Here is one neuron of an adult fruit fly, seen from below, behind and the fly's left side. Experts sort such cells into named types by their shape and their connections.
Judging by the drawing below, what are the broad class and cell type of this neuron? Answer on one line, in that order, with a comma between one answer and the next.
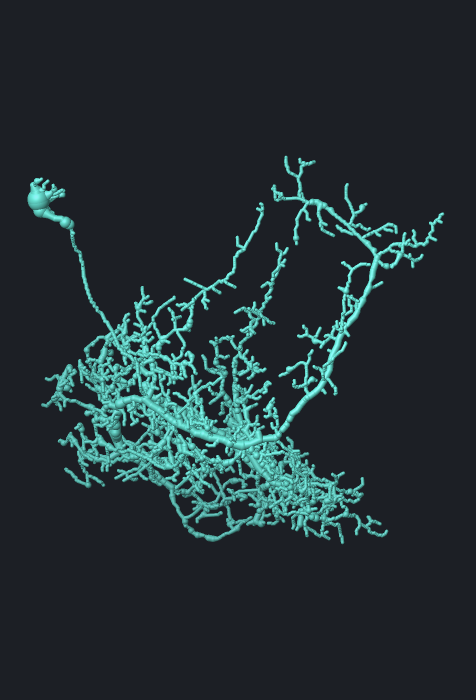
central-brain intrinsic neuron, GNG091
